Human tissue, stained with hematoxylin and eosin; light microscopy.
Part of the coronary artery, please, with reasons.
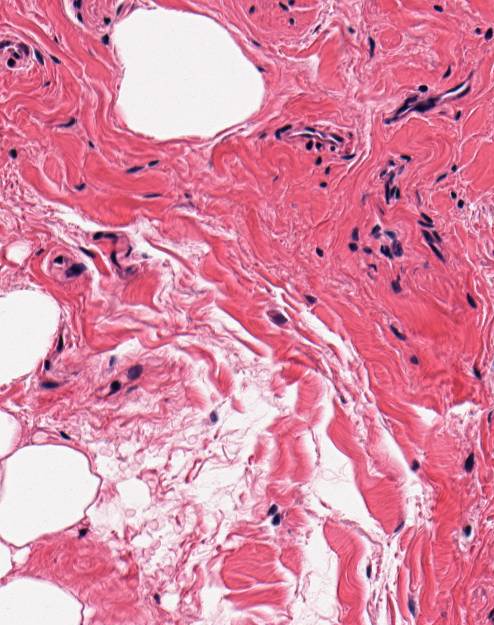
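Here we have the tunica adventitia. Thick pink collagen bundles, many wavy, run in varied directions across most of the field, with thin, dark, elongated fibroblast nuclei sparse between them.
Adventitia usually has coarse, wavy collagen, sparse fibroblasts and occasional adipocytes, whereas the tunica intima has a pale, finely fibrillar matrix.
Adipocytes appear as empty rounded spaces at the left edge and top centre.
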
